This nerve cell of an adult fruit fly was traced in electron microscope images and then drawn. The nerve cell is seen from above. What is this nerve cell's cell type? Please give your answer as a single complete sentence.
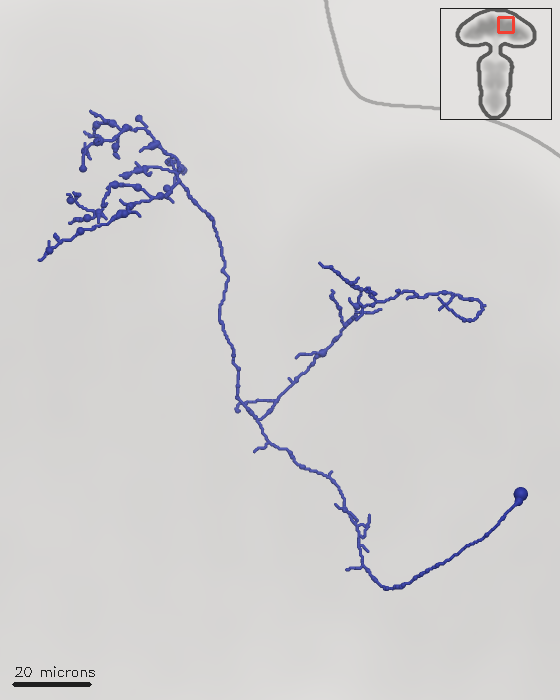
This nerve cell is a member of the SMP209 cell type.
